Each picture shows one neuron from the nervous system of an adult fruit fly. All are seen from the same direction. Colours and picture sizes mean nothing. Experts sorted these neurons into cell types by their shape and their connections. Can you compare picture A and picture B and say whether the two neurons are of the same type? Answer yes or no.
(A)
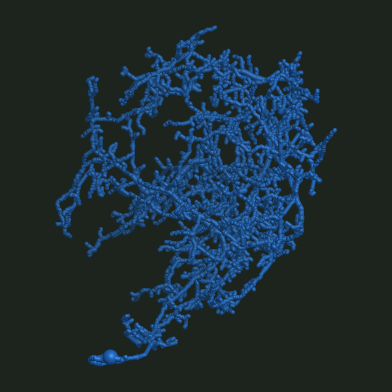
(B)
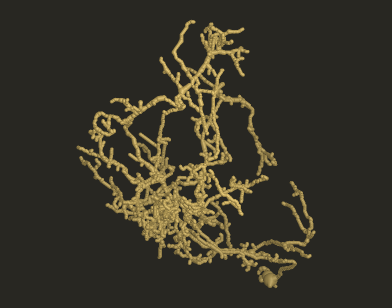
no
